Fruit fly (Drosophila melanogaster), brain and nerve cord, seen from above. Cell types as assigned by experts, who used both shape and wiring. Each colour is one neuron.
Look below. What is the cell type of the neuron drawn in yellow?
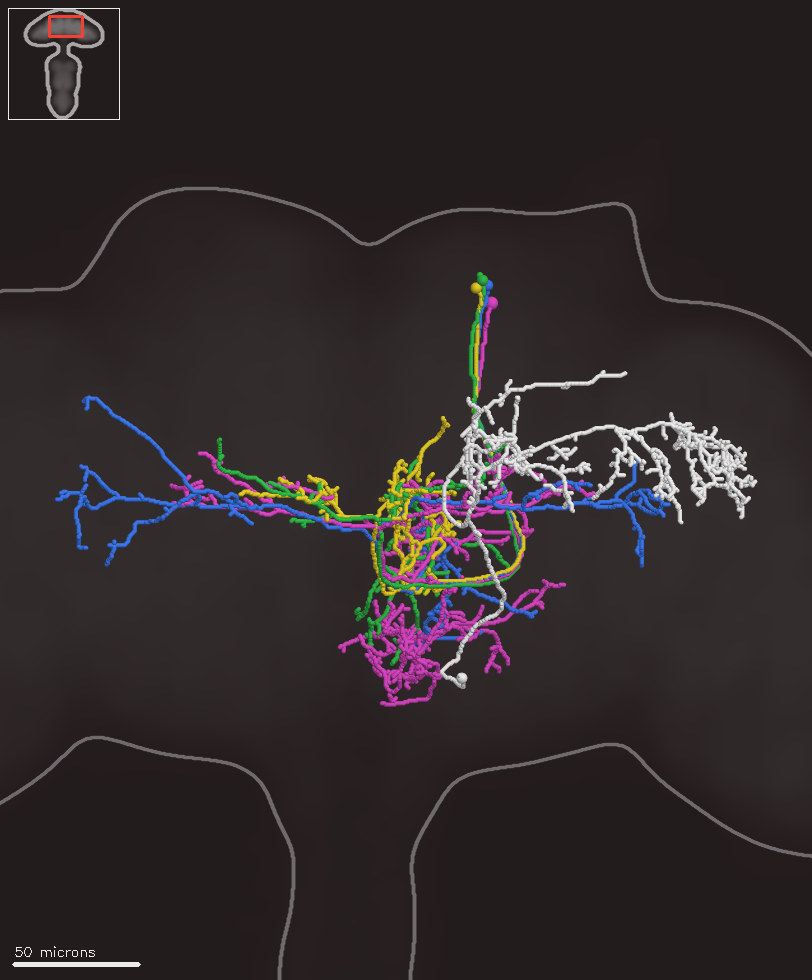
VES024_b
